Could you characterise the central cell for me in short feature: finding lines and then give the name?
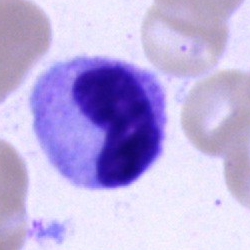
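Position of nucleus: toward the right side of the cell
Nuclear outline: indented on the left, kidney-shaped
Chromatin: dark purple and dense
Vacuoles: absent from the cytoplasm
Cell: metamyelocyte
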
